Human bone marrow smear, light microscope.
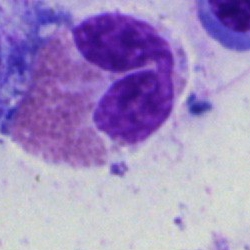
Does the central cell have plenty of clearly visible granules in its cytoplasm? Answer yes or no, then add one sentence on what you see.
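Yes. The cytoplasm is packed with pink-orange granules.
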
